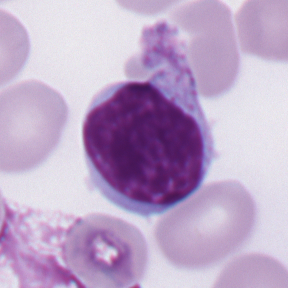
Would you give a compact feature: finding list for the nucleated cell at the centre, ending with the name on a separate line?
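Nucleus: round to oval, smooth edge, no notch or lobes
Chromatin: dark purple, coarsely clumped
Cytoplasm: just a narrow pale blue-grey rim on the left and lower sides
Extension: tapering up from the upper right, with fine purplish granules
Cell: large granular lymphocyte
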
